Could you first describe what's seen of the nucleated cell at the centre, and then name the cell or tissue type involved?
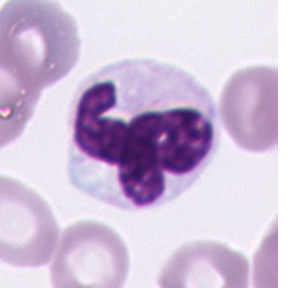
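A round, smooth outline bounds the cell. Its chromatin is dark purple and coarsely clumped. Cytoplasm is plentiful and pale pinkish-lilac, and it contains no large coarse orange-red granules. The cell is a segmented neutrophil.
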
